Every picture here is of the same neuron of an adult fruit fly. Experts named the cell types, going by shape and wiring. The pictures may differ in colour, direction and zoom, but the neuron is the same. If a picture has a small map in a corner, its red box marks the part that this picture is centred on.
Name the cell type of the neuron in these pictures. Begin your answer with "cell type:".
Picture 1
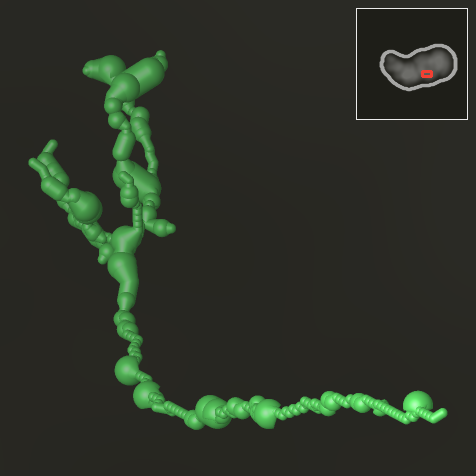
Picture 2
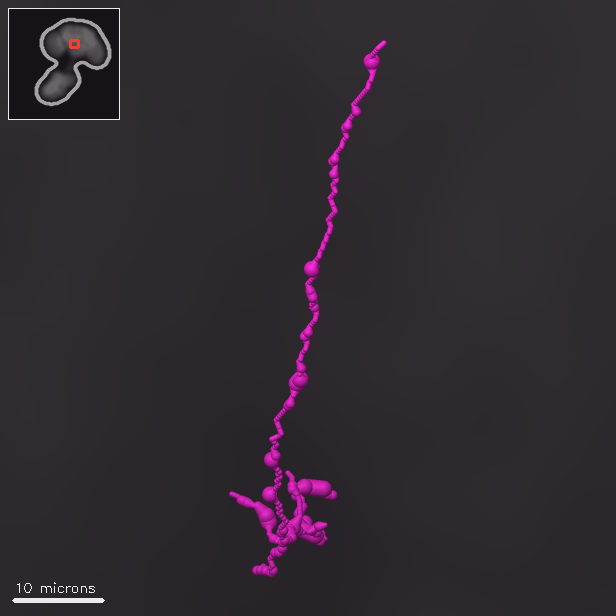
cell type: JO-EV2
